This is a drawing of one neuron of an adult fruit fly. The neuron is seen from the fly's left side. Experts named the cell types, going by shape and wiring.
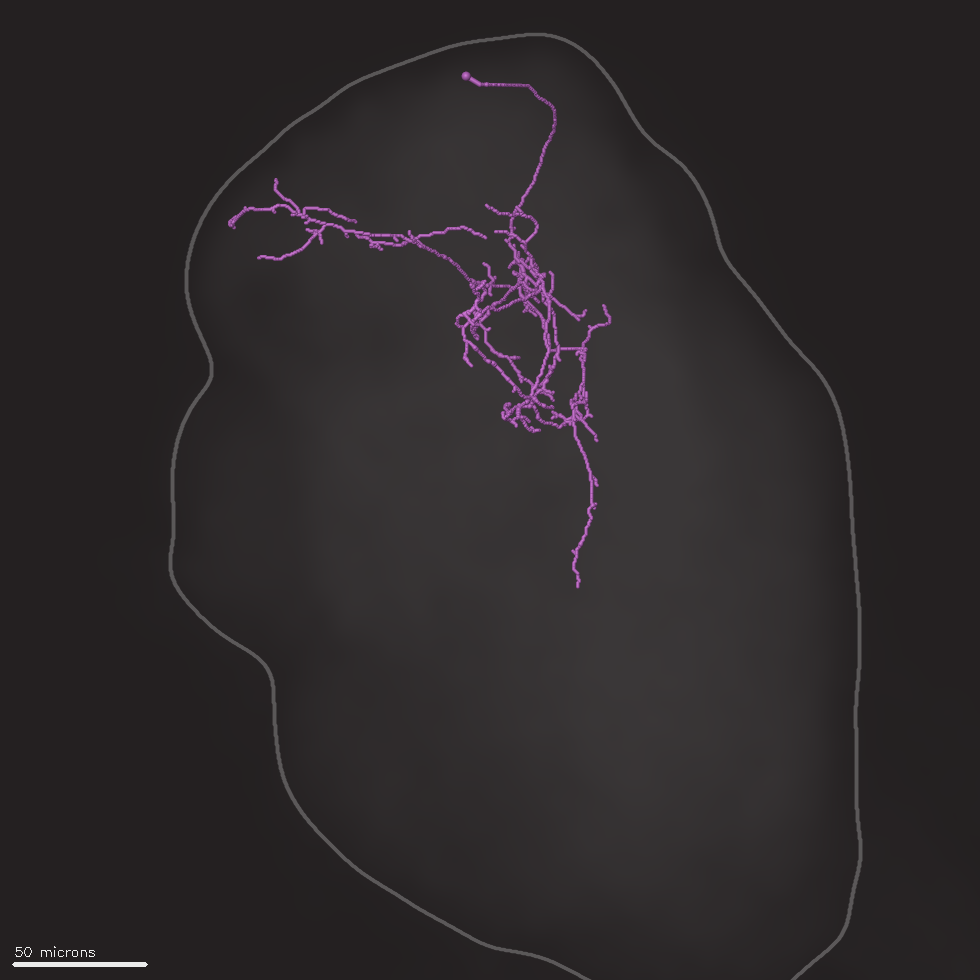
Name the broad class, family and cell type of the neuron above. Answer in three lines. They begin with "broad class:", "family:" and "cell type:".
broad class: central-brain intrinsic neuron
family: hemilineage SMPp&v1_posterior
cell type: CL177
